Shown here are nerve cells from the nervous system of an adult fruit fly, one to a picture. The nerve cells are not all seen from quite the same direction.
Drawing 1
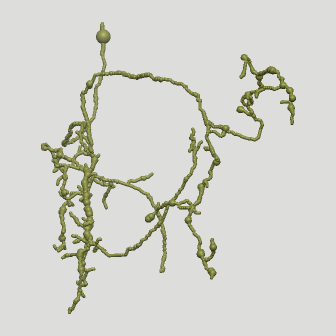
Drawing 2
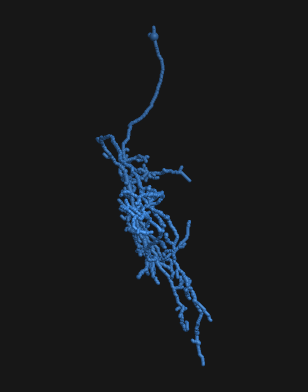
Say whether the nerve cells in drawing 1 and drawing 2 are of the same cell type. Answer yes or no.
yes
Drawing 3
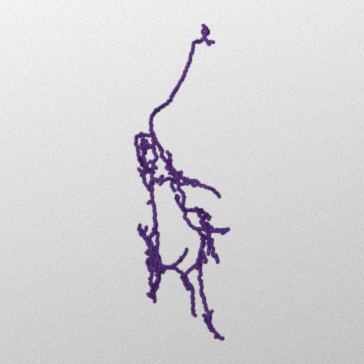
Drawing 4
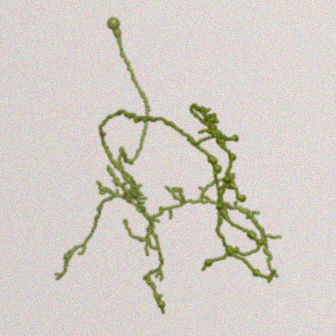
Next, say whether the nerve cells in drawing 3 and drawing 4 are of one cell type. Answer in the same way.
no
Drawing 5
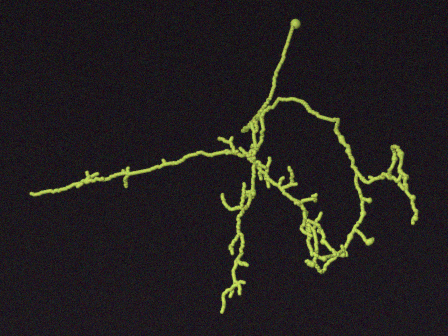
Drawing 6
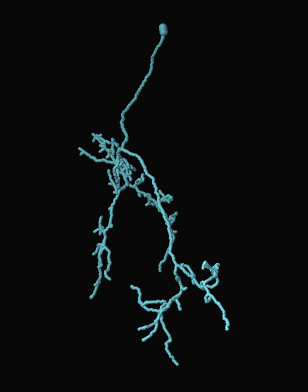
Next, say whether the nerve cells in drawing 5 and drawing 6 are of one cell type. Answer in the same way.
yes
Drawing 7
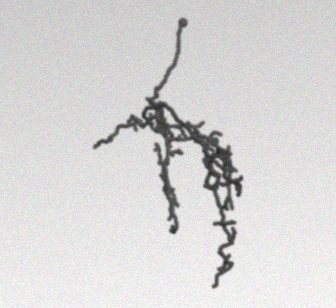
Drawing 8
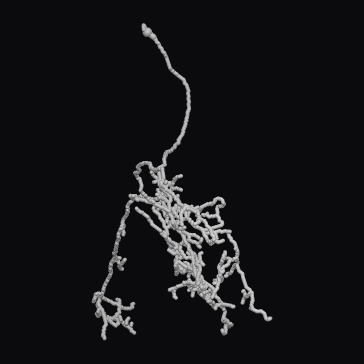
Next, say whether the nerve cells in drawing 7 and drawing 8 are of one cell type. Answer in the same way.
no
